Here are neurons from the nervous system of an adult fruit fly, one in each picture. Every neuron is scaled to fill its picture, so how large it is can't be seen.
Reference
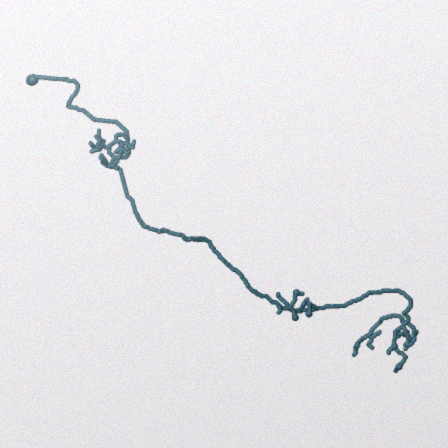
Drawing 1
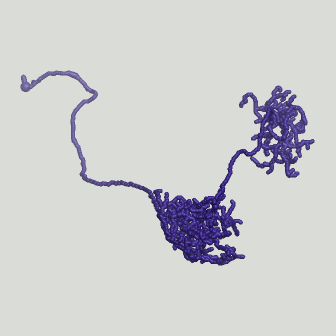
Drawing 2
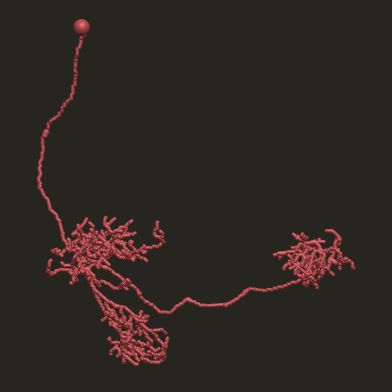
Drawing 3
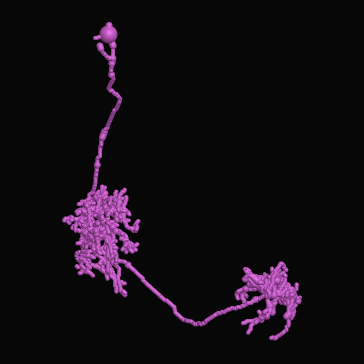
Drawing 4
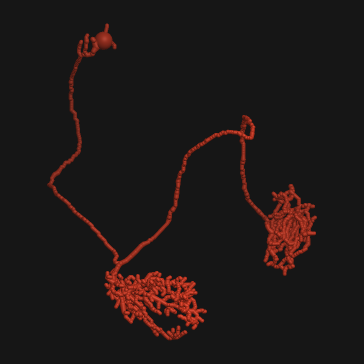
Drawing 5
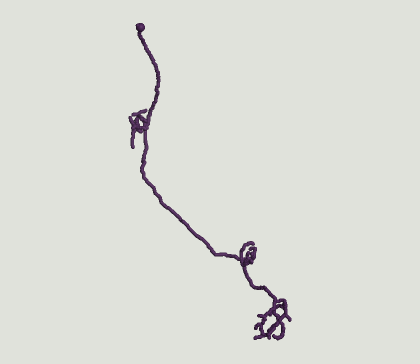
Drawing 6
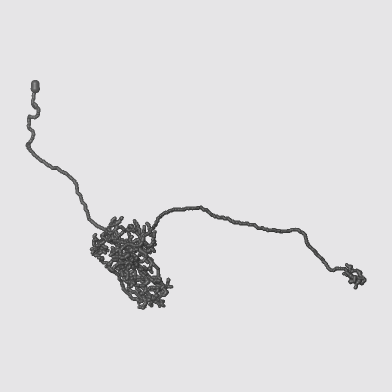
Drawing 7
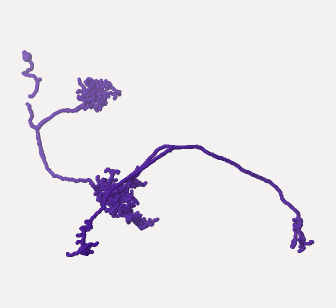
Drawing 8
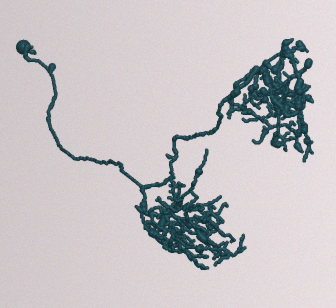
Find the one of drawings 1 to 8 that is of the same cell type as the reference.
Drawing 5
